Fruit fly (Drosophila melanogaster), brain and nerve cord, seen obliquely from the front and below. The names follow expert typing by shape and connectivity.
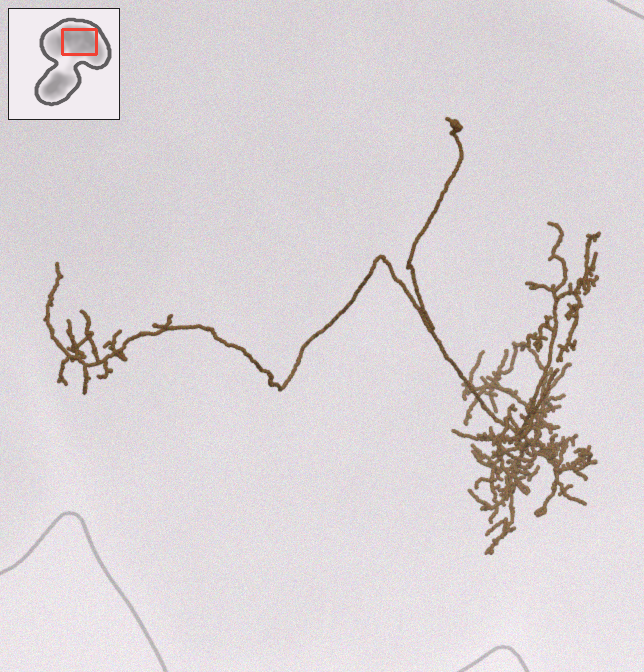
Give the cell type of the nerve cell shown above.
WED077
